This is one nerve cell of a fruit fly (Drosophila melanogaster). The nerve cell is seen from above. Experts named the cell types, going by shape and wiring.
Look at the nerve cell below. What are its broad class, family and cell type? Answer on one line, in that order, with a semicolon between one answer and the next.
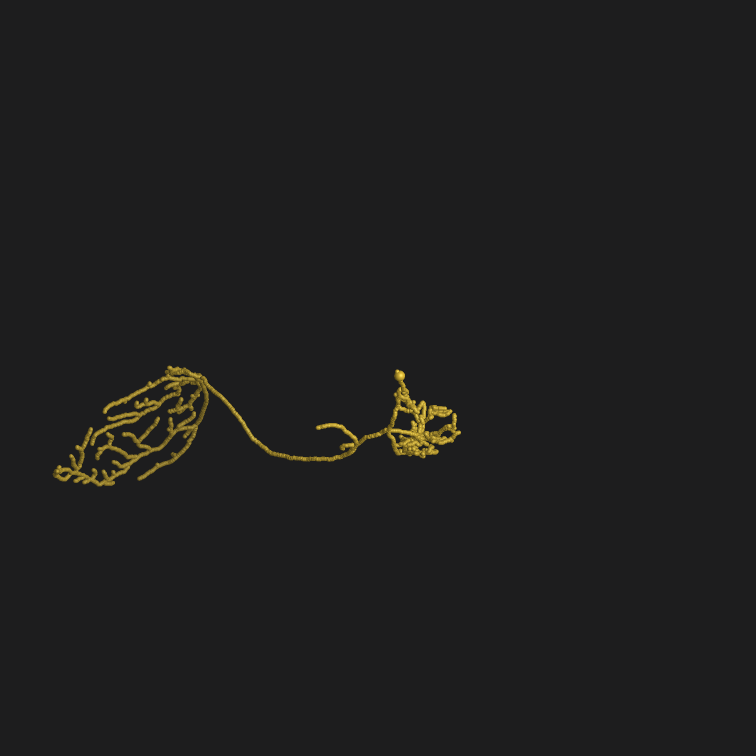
visual centrifugal neuron; hemilineage DM1_posterior; MeVC10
